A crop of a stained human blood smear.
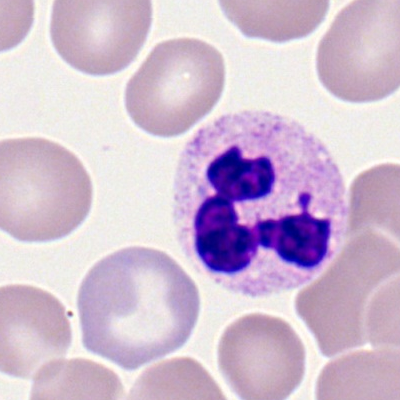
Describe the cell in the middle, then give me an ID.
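Outline first: smooth and round. Next, the nucleus, which is divided into three separate lobes. Its chromatin is dark purple and coarsely clumped. Last detail: a small knob sticks up from the top edge of the right-hand lobe. This is a segmented neutrophil.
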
